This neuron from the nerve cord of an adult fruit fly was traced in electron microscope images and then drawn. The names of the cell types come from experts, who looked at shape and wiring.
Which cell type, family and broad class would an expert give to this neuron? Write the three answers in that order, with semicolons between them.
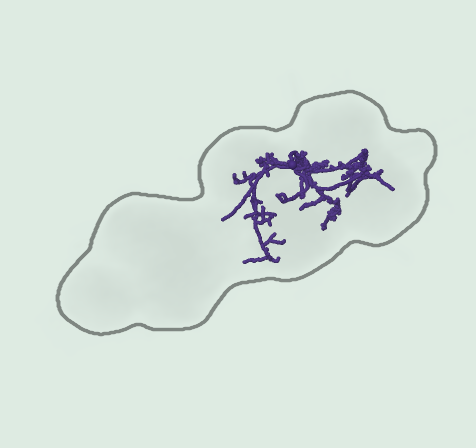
IN11A006; hemilineage 11A; nerve-cord intrinsic neuron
